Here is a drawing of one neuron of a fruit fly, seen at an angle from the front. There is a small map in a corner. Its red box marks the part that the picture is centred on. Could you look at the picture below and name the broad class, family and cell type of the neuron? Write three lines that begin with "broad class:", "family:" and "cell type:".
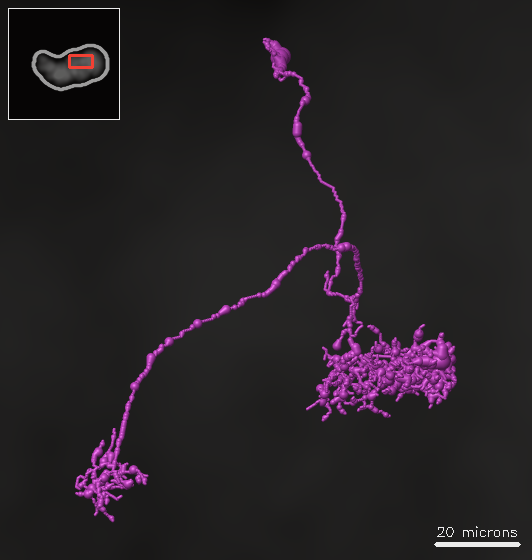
broad class: central-brain intrinsic neuron
family: class CX
cell type: EL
